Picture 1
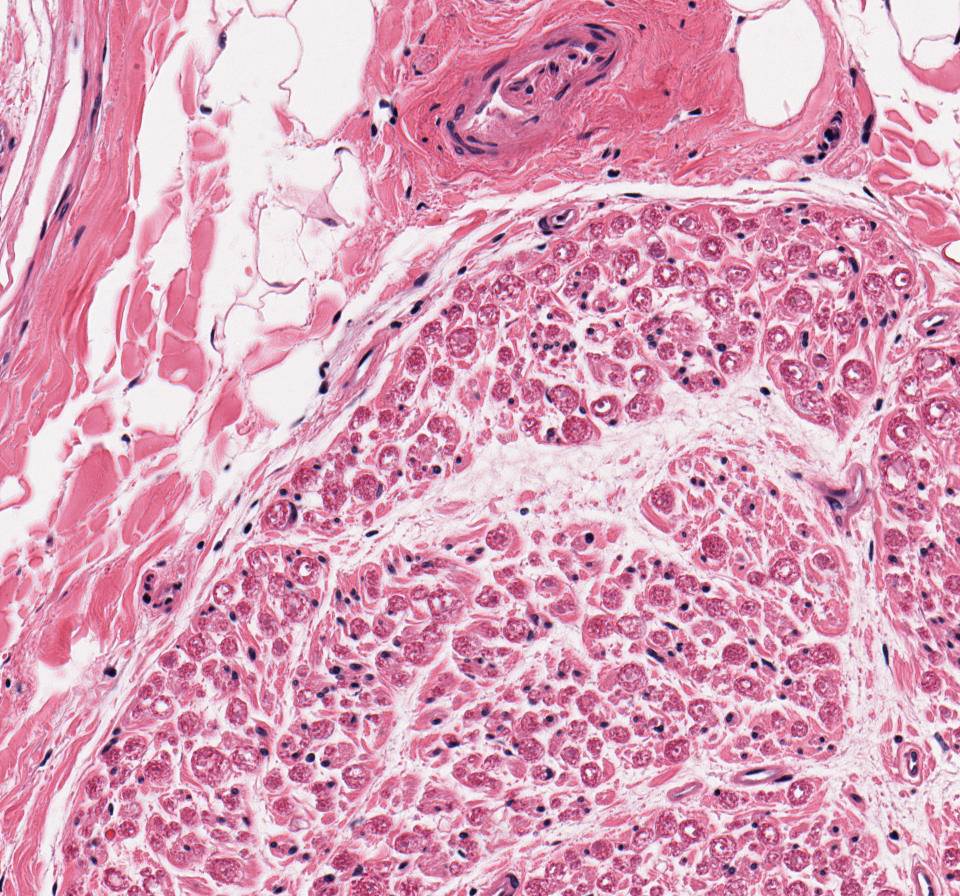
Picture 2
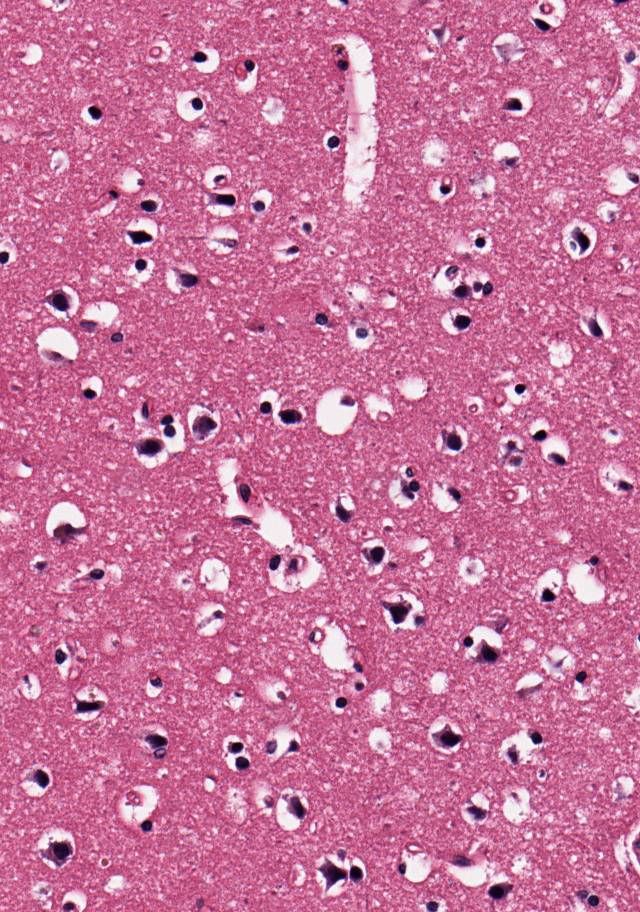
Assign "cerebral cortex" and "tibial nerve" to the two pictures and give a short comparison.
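That's tibial nerve in picture 1, cerebral cortex in picture 2. The nerve's lower right is mostly one large compartment, packed with small round pink profiles, fibres cut mostly in cross section, with single small dark oval nuclei between them. A thin layer of flattened cells with elongated nuclei edges it at upper left. The cortex forms no glands, tubules or layers: cells lie singly or in small groups fairly evenly, their nuclei mostly small, dark and dense in round clear halos, often to one side, with little or no cytoplasm.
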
